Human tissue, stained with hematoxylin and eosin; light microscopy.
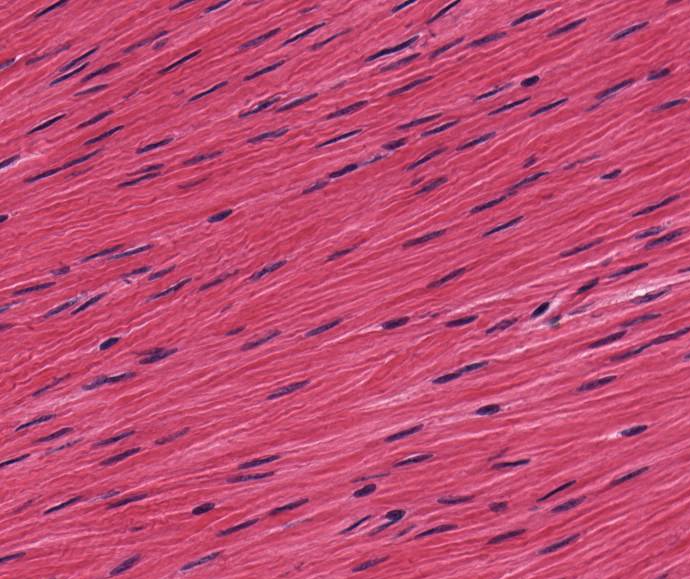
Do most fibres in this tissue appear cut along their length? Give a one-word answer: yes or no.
Yes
